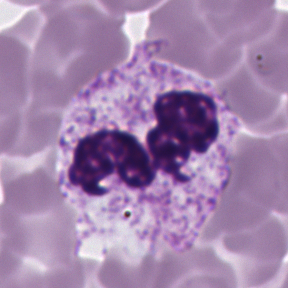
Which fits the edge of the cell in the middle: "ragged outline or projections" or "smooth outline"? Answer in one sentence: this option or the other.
The edge of this cell is rough.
